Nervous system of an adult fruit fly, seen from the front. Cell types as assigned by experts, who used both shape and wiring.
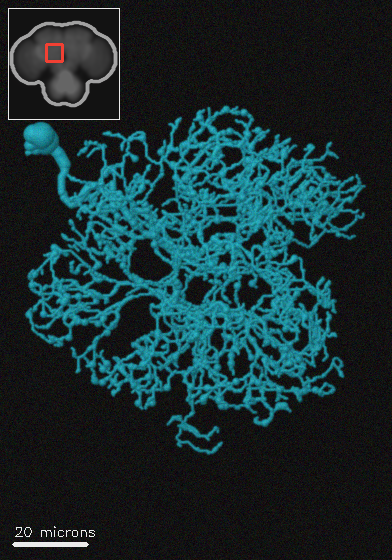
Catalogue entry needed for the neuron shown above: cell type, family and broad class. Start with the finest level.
lLN2X12; hemilineage ALl1_dorsal; central-brain intrinsic neuron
